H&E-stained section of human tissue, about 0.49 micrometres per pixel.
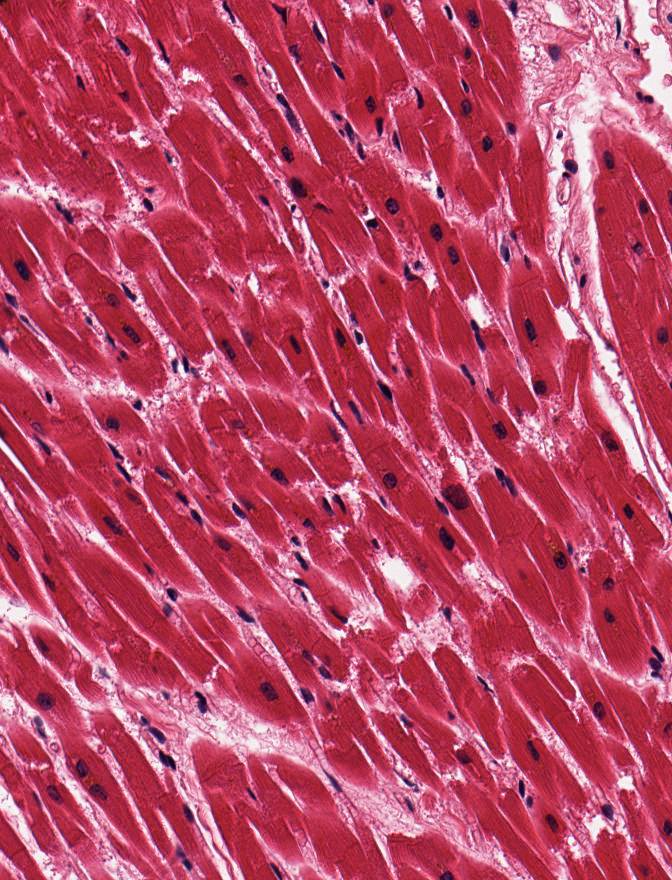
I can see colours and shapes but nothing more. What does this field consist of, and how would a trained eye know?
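Myocardium is what this field mainly shows. Its muscle fibres branch and join their neighbours.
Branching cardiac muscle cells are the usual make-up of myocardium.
Between the fibres lies scanty pale loose stroma with small dark elongated nuclei.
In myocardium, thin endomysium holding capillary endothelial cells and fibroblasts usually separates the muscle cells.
In the upper right corner the fibres give way to pale loose connective tissue, and no fat cells appear in the field.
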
